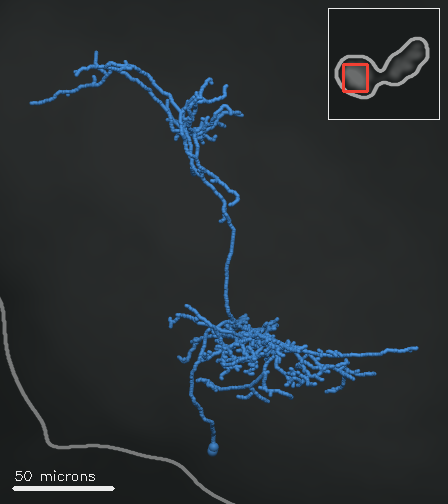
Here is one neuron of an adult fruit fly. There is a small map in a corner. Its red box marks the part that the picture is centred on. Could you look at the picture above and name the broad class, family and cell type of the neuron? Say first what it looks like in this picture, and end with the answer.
The cell body can be seen at the bottom of the picture. From top to bottom in the picture it spans about 200 microns. The picture shows dozens of branch ends. It is a central-brain intrinsic neuron. The family is hemilineage VESa1. Its cell type is SAD074.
